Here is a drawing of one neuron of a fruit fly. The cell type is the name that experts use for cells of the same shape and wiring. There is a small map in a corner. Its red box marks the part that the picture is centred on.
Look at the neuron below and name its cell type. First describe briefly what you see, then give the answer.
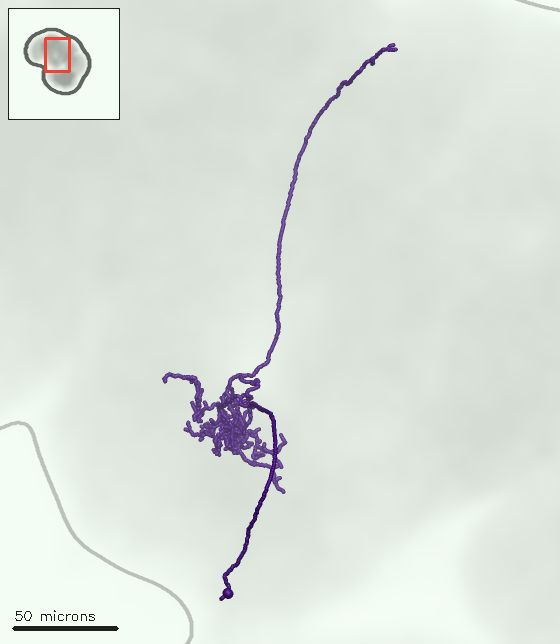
The cell body is at the bottom of the picture. By the scale bar it is about 250 microns tall in this view. This is a central-brain intrinsic neuron. It is of cell type PRW013.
